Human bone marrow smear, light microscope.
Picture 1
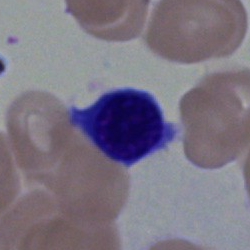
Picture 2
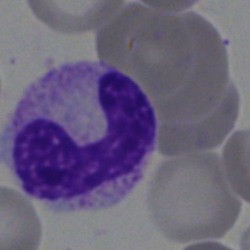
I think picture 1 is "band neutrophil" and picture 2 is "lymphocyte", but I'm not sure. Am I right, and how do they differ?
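The lymphocyte is in picture 1 and the band neutrophil in picture 2. First, outline: the lymphocyte's is irregular, with a tapering tongue of cytoplasm drawn out on the left and a second, smaller projection jutting out on the right, whereas the band neutrophil's is round. Next, nucleus shape: in the band neutrophil it is bent into a C, its hollow opening towards the upper left.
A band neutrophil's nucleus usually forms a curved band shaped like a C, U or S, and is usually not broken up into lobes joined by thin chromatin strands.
Then chromatin: dense and dark purple in the lymphocyte, dark purple and coarsely clumped in the band neutrophil.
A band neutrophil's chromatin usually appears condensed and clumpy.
No nucleoli are visible in the band neutrophil's nucleus. Last, cytoplasm: the lymphocyte's is deep blue, scant apart from its projections, and shows no granules.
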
